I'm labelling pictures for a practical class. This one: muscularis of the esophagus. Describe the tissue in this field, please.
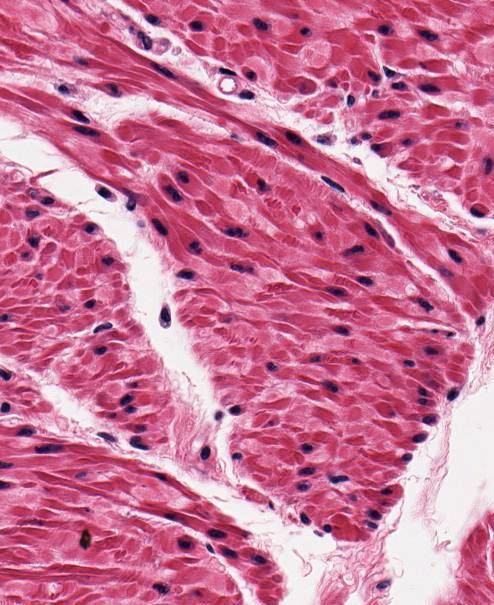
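First, the arrangement: the field is built of bundles of smooth muscle cells separated by narrow pale clefts. Next, the orientation: in the central bundle the muscle cells run diagonally from upper left to lower right. Then the nuclei, which are elongated with blunt, rounded ends. Finally, the staining: the muscle cell cytoplasm is deep pink.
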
